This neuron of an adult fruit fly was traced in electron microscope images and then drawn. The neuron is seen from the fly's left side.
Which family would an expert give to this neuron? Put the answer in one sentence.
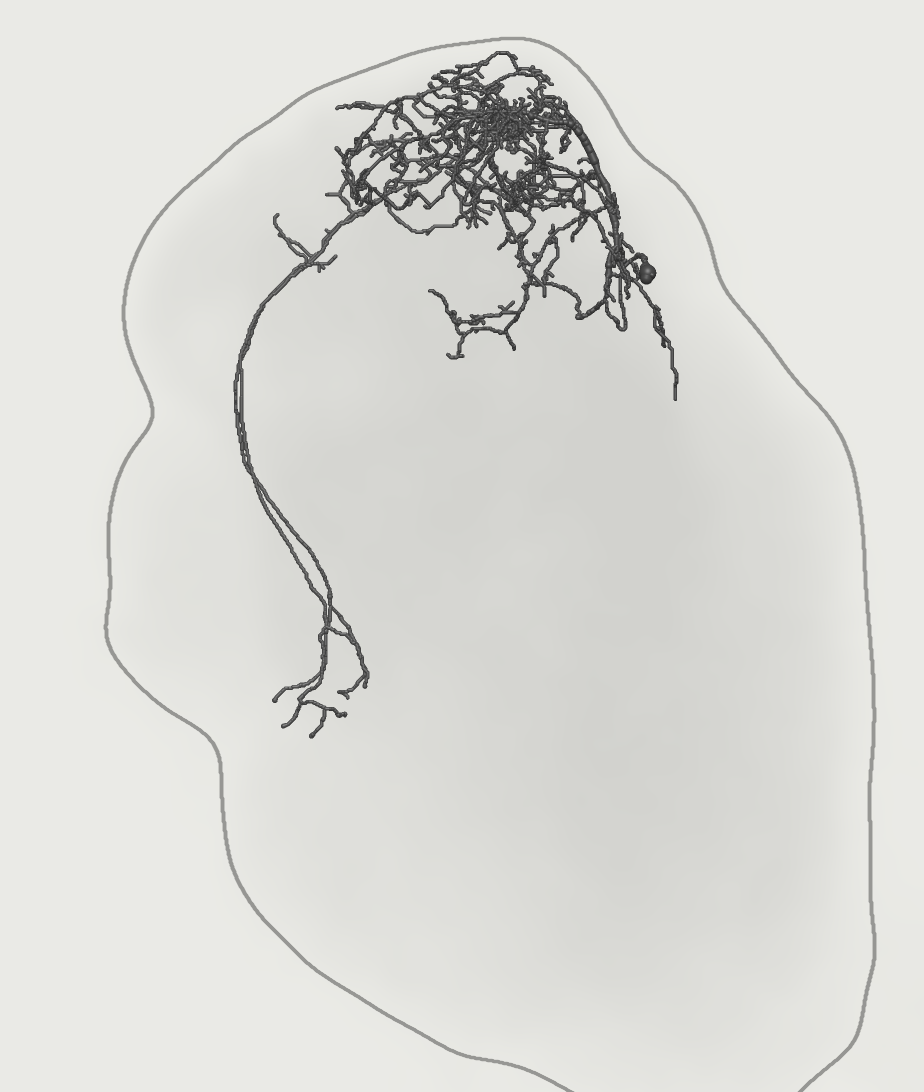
The family is LHPV.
